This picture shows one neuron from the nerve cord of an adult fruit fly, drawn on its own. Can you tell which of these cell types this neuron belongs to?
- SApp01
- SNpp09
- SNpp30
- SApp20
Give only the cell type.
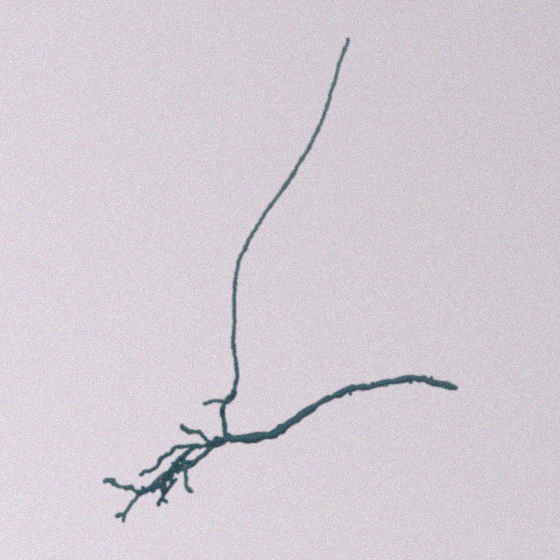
SApp20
